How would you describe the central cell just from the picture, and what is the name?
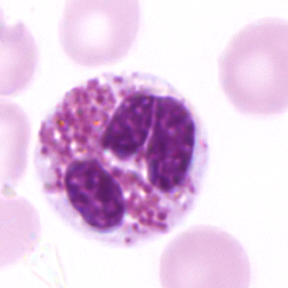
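First, the nucleus: divided into separate lobes rather than one mass. Second, one separate lobe sits in the lower left part of the cell. Third, the chromatin: dark purple, coarsely clumped. Fourth, the cytoplasm between the granules: pale, nearly colourless. Name: eosinophil.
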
